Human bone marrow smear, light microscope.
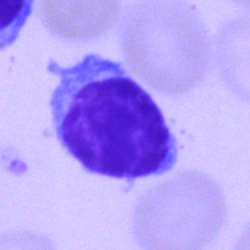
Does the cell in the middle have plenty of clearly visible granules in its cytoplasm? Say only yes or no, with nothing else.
No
